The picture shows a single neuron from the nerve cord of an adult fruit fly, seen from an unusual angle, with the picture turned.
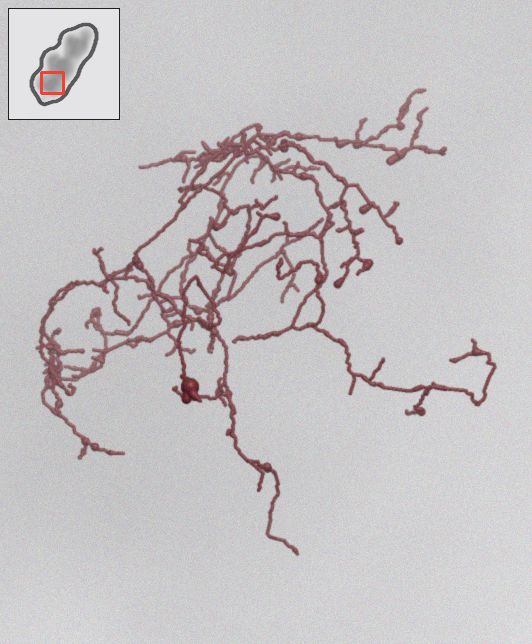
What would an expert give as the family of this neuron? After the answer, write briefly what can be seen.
Its family is hemilineage 01B. This is a nerve-cord intrinsic neuron. The picture shows dozens of branch ends. In this view it is about as wide as it is tall.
